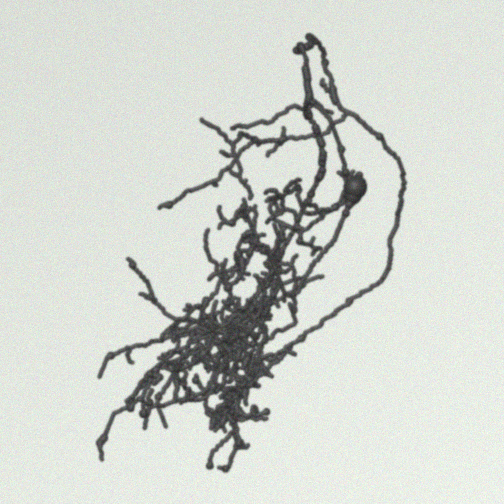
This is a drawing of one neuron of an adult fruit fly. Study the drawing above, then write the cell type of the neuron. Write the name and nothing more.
SLP058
